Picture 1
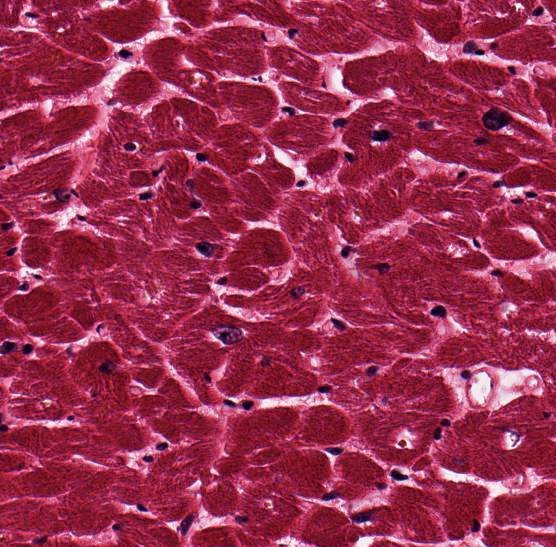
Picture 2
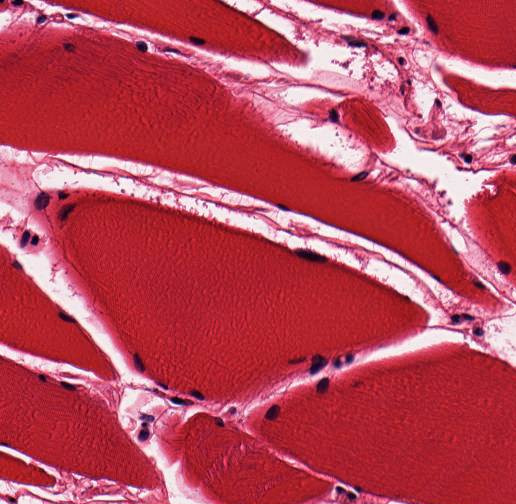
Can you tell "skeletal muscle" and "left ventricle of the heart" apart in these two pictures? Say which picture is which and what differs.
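Left ventricle of the heart in picture 1, skeletal muscle in picture 2. Fibres: in 1, closely packed and cut mostly across or obliquely, giving rounded and polygonal profiles; in 2, cytoplasm evenly and strongly eosinophilic, without vacuoles. Nuclei: in 1, where present, single and central in the fibre; in 2, at the fibre edges, small, dark, flattened or oval.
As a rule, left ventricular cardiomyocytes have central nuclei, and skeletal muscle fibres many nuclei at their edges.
Between fibres: in 1, thin pale connective tissue strands, with small dark nuclei in the narrow spaces; in 2, loose connective tissue with scattered small, elongated nuclei.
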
